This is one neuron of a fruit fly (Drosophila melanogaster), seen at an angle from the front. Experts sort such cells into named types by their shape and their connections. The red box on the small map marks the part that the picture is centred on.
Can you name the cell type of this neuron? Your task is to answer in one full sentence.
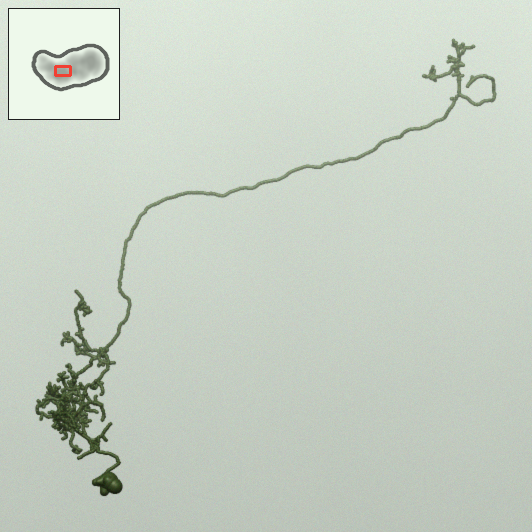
This neuron is classified under the cell type Tm20.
